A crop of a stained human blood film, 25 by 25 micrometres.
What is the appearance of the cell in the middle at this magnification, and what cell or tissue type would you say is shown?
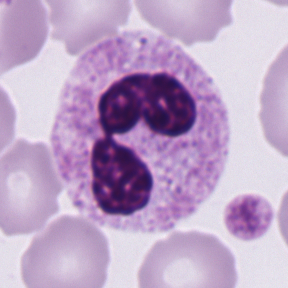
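Round cell, smooth outline. Three nuclear lobes; lower lobe joined to the upper part by a thin strand on the left side. Cytoplasm abundant, pale pinkish-lilac. A segmented neutrophil.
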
